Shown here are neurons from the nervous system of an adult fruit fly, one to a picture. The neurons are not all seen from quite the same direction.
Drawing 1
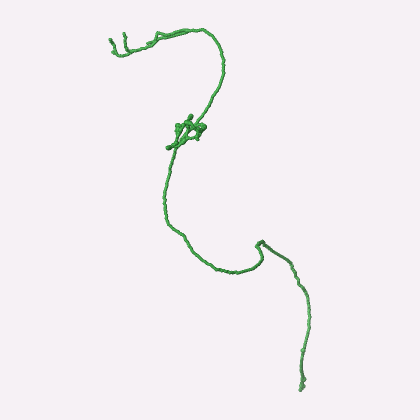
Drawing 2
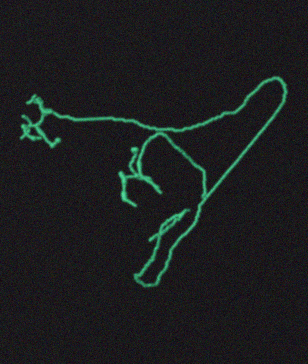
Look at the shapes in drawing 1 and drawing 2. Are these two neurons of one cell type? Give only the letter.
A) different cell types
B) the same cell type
A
